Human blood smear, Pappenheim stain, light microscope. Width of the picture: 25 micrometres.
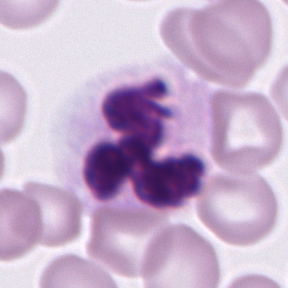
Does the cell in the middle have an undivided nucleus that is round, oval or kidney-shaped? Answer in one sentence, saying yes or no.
No, there are two or more separate lobes forming the nucleus.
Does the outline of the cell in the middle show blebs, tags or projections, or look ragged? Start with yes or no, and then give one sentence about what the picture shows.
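No. The cell outline is roughly round and smooth.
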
